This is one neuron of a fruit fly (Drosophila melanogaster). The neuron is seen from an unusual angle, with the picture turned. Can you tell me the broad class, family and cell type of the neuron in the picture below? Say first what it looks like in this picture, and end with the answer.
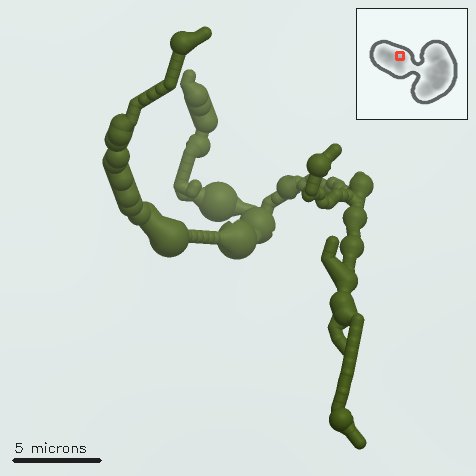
It is in the nerve cord and does not reach the brain. The drawing shows no cell body. There are a dozen or fewer branch ends. This is a sensory neuron entering the nerve cord. The name of its family is class mechanosensory tactile. Its cell type is SNta21.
